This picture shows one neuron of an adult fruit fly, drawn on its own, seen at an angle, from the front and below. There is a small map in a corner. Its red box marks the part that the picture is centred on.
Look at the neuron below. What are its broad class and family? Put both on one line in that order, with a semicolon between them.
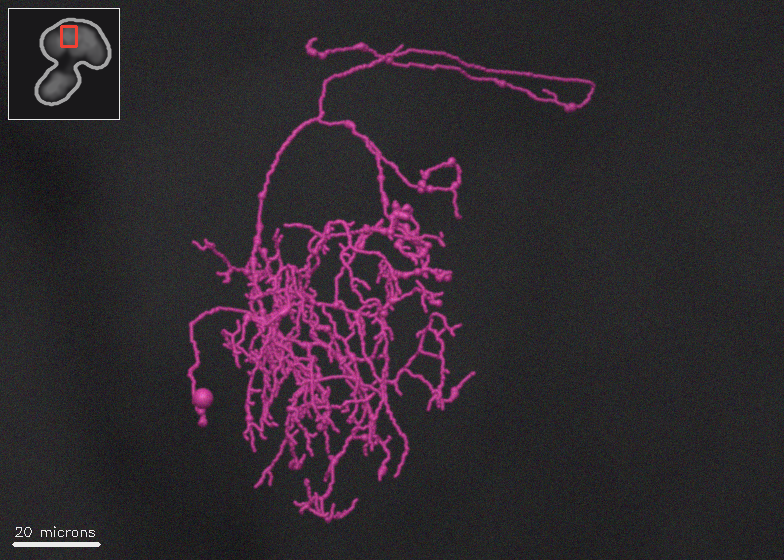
central-brain intrinsic neuron; hemilineage VLPl&p2_lateral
